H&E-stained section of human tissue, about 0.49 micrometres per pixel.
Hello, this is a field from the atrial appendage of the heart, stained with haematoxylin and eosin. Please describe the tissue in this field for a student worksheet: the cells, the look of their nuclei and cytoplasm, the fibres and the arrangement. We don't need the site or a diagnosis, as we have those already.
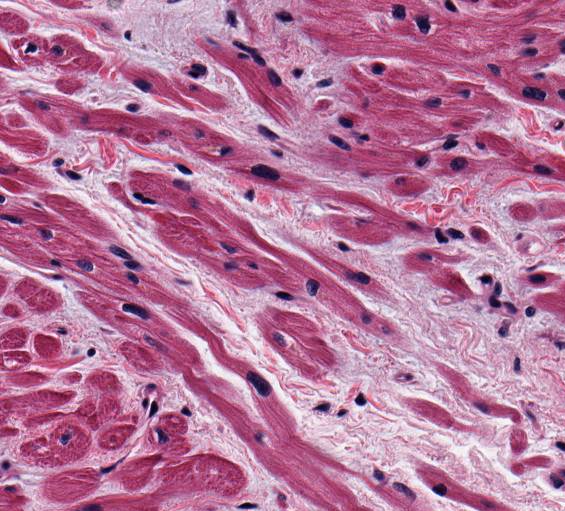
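In this field, most muscle fibres run diagonally from upper left to lower right. Their nuclei lie centrally within the cell, and the cytoplasm stains a deep pink-red. Scattered small, dark, elongated nuclei occupy the fibrous tissue between the fibres.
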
